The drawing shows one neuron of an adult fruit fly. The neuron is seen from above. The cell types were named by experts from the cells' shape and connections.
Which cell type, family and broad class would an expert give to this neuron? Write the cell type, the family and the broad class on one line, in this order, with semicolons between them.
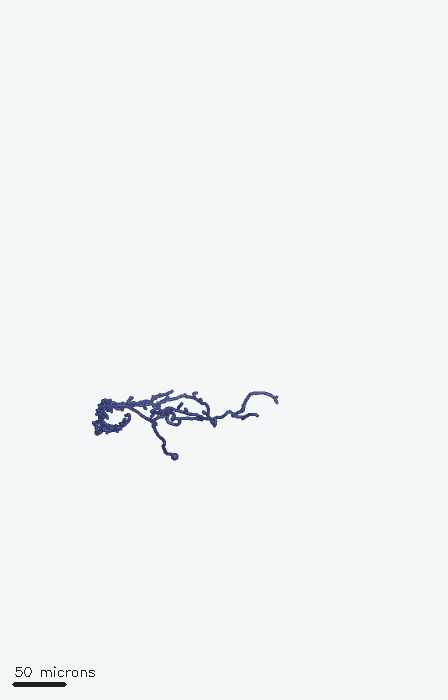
CB3343; hemilineage DM6_ventral; central-brain intrinsic neuron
